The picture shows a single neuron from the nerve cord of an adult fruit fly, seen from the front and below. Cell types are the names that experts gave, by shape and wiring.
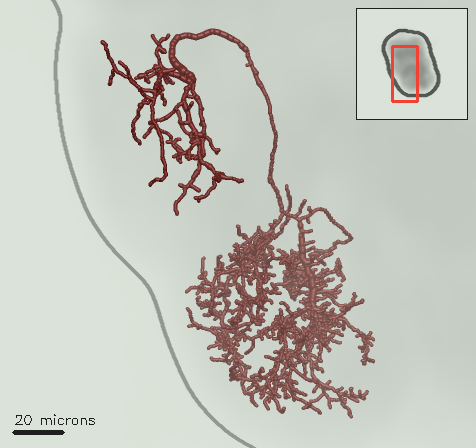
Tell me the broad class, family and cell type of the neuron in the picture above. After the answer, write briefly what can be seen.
Its broad class is nerve-cord intrinsic neuron. The family is hemilineage 03A. It is of cell type IN03A001. From top to bottom in the picture it spans about 160 microns. In this view it is taller than it is wide.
